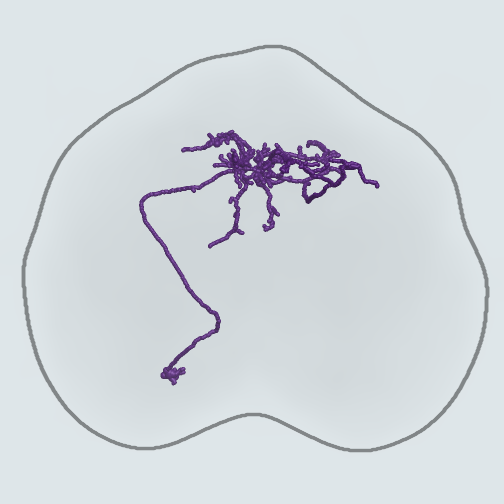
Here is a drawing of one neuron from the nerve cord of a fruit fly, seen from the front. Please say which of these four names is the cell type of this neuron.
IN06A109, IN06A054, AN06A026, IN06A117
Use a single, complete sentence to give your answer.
The cell type held by this neuron is IN06A054.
